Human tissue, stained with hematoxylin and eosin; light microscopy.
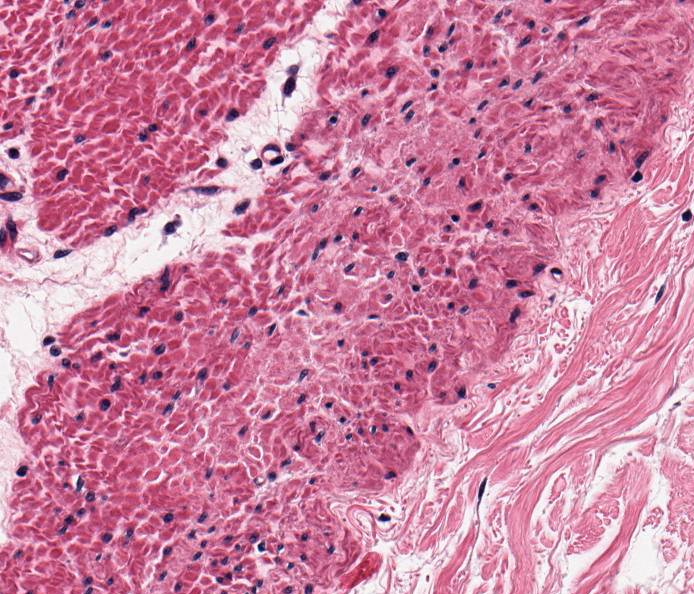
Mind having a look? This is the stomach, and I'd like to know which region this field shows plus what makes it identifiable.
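That's smooth muscle, in bundles filling most of the field. Its cytoplasm stains strongly pink with eosin.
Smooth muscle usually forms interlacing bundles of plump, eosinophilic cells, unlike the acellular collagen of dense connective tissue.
At the upper left, a pale cleft of loose, wispy, few-celled connective tissue sets one bundle apart, with a small vessel in it near the top.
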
